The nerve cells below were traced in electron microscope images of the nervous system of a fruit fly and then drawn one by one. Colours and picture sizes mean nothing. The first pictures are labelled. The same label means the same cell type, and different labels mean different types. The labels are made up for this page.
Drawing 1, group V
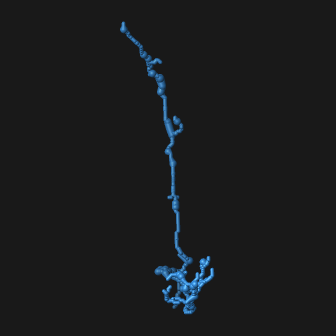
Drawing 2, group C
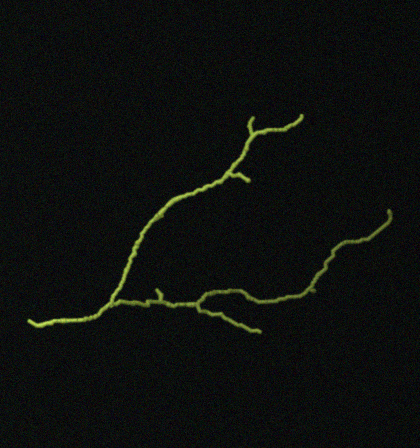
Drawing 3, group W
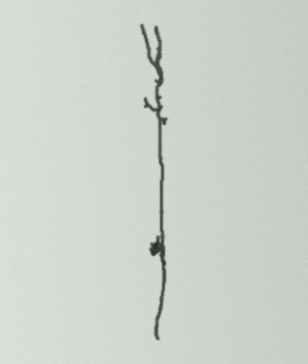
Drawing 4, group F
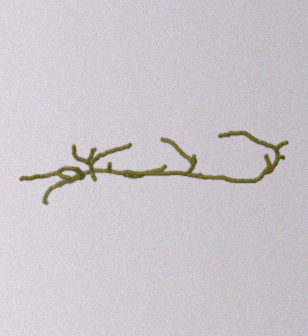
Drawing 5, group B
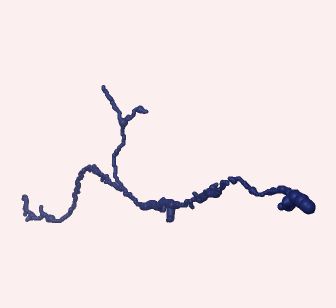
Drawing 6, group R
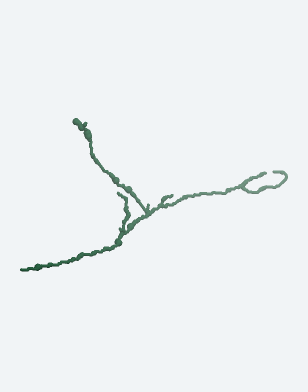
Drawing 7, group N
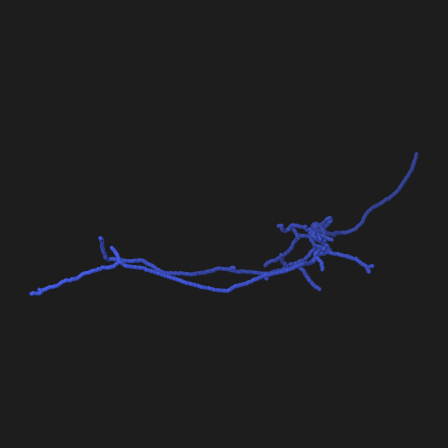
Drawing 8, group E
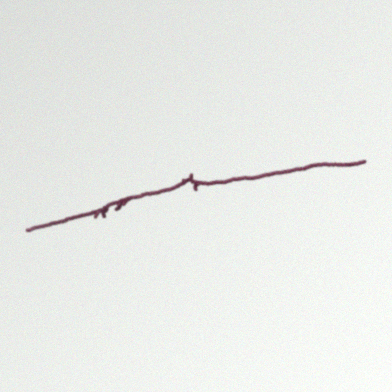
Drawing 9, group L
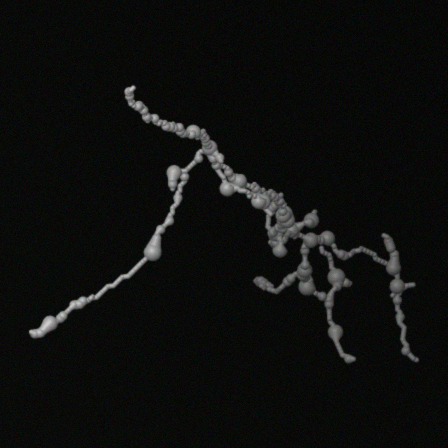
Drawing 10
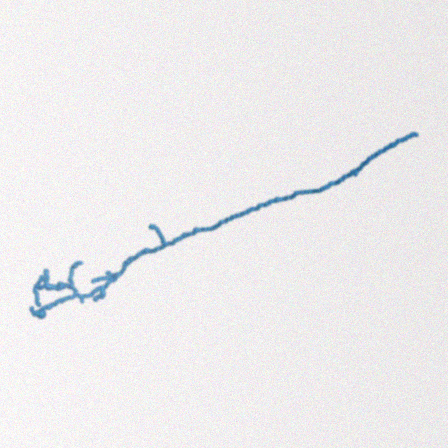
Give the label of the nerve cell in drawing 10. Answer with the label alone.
group L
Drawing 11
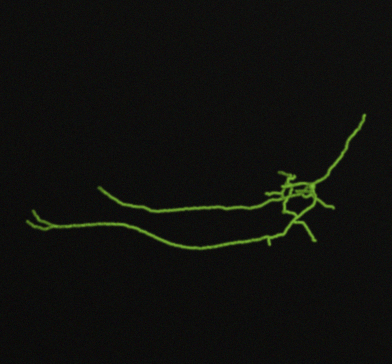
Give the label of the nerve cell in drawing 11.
group N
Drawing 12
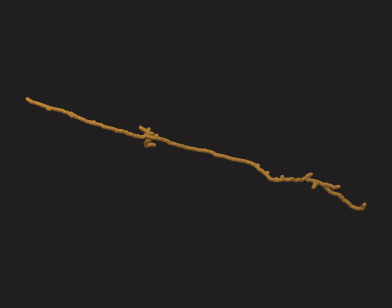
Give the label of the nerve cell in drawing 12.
group B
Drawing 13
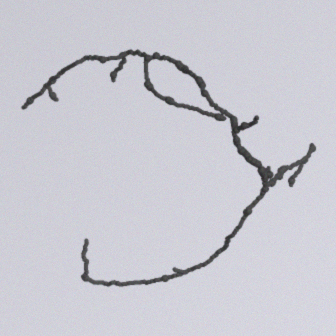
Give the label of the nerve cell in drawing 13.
group C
